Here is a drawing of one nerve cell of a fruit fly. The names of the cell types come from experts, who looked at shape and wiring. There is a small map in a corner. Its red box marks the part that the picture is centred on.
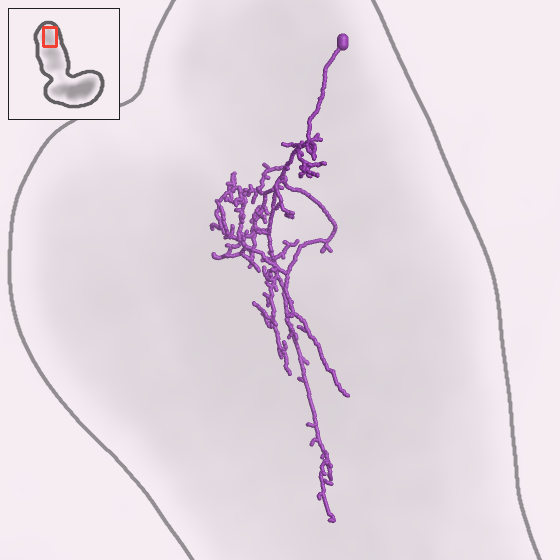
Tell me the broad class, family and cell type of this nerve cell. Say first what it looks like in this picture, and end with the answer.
It lies in the nerve cord. The cell body can be seen at the top of the picture. The picture shows dozens of branch ends. Its broad class is nerve-cord intrinsic neuron. Its family is hemilineage 20A.22A. Its cell type is IN20A.22A077.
